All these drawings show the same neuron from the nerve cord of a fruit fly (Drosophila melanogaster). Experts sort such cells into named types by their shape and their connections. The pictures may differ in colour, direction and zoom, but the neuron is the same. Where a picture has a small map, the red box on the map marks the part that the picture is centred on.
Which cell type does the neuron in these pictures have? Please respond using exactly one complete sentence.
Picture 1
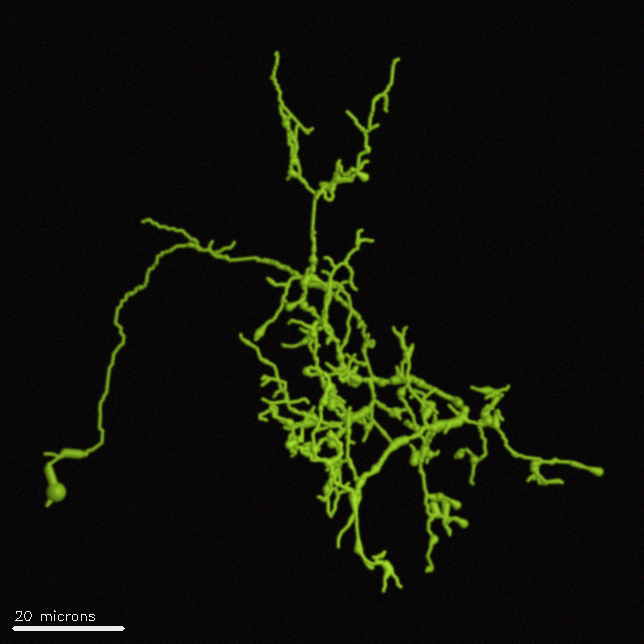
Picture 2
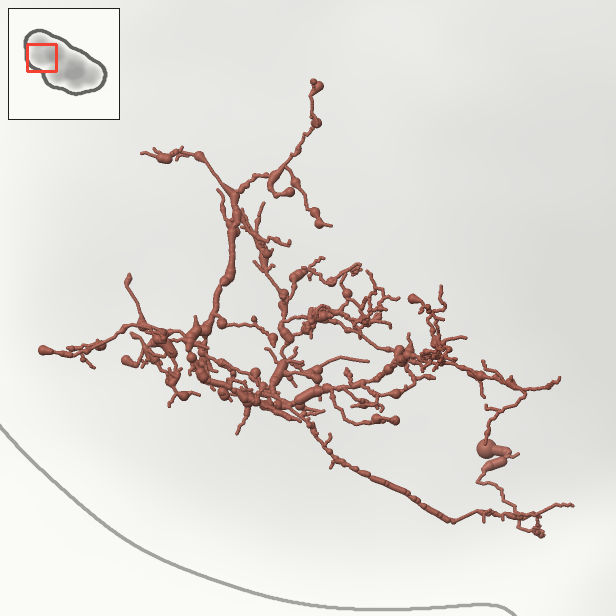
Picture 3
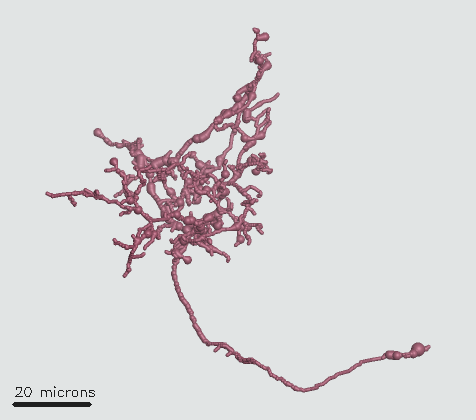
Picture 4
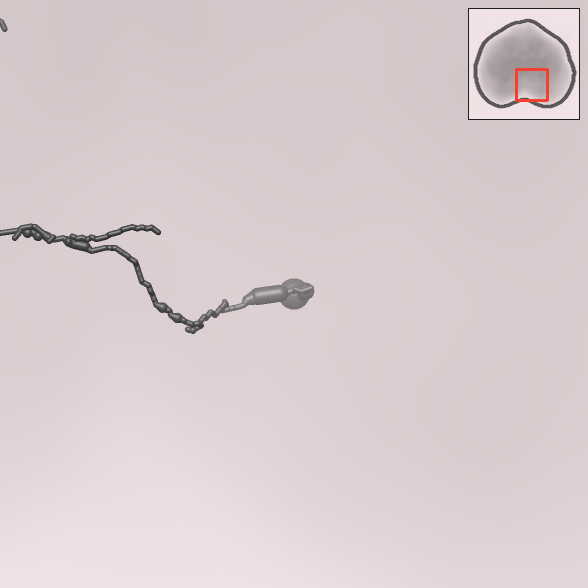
So far as cell type goes, this neuron is IN13B052.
